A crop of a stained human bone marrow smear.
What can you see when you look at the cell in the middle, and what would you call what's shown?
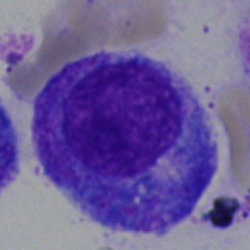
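Its outline is round to slightly oval. Deep blue cytoplasm forms a rim around the nucleus, widest beneath it. A small dark purple fragment lies just outside the cell at the lower right. The cell is a promyelocyte.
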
